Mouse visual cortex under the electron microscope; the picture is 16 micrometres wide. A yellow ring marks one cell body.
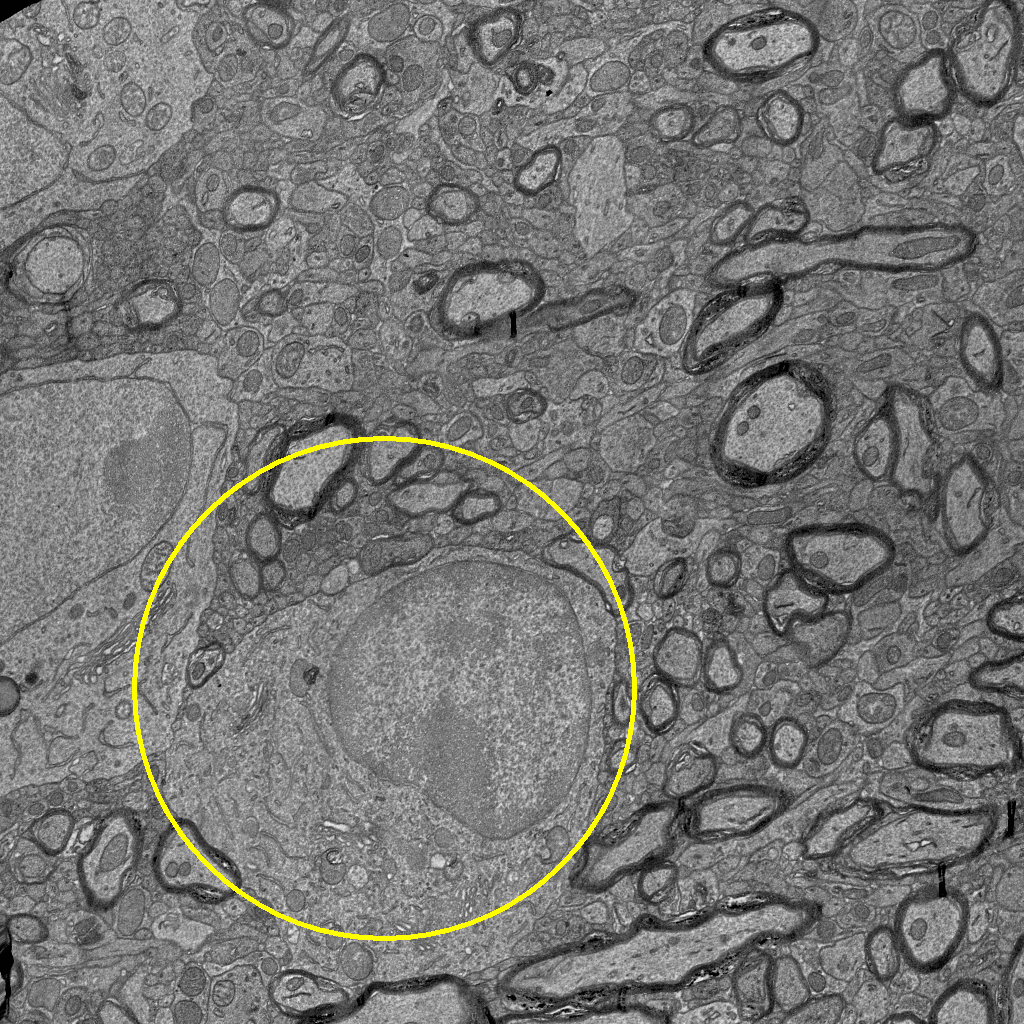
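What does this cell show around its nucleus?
Cytoplasm, widest on the lower left; the nuclear envelope is smooth, without deep infoldings.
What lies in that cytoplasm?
A Golgi stack and one small dark dense body, both left of the nucleus.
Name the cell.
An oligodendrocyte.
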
